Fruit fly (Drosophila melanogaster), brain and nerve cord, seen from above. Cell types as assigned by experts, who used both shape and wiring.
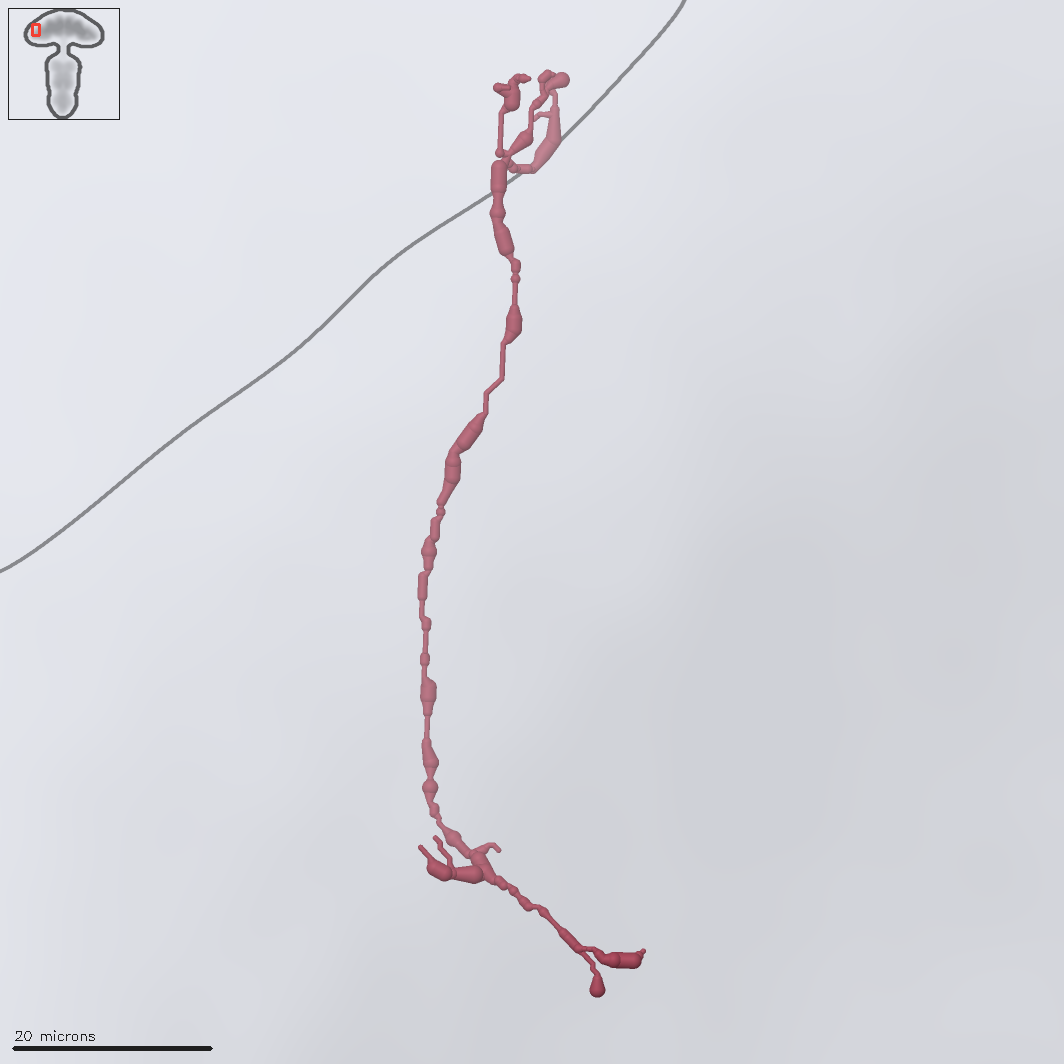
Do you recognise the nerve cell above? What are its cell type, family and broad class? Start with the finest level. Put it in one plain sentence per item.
Type L4 of the L family, an optic-lobe intrinsic neuron.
